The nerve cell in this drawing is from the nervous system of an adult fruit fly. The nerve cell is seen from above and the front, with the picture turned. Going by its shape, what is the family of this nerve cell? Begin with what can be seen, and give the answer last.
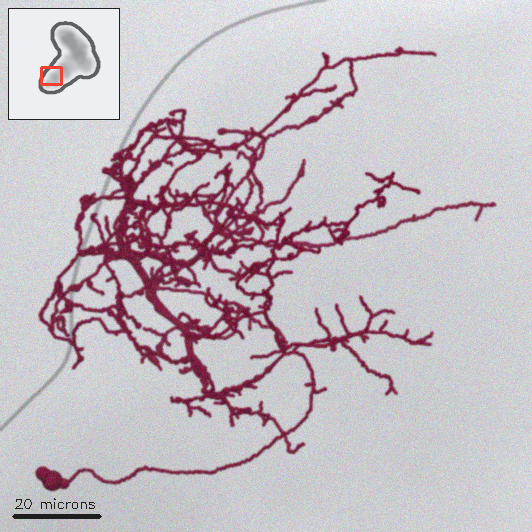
By the scale bar it is about 110 microns wide in this view. The picture shows more than a hundred branch ends. Its broad class is nerve-cord intrinsic neuron. The family is hemilineage 03A.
